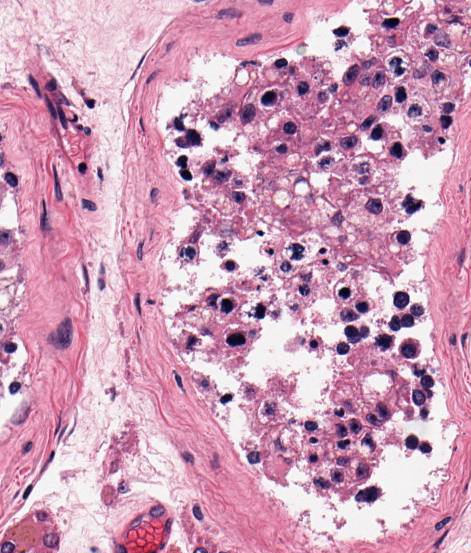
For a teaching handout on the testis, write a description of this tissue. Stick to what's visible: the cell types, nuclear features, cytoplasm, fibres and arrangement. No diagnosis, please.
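On the right, a large rounded unit filled with cells takes up most of that side of the field. Inside it, the cells lie loosely scattered, with clear white spaces between them. Many of their nuclei are small, round and densely dark-staining. And the cytoplasm in there I'd call pale pink and granular, with small vacuoles.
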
